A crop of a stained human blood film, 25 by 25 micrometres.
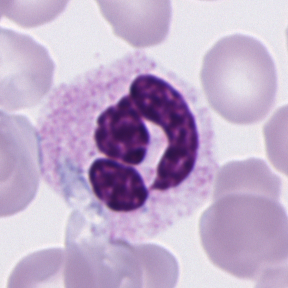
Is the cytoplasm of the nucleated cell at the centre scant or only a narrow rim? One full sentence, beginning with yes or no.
No, there is abundant cytoplasm around the nucleus.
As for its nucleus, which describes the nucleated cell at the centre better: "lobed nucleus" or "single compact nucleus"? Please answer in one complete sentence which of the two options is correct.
The nucleus has been divided into two or more segments.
